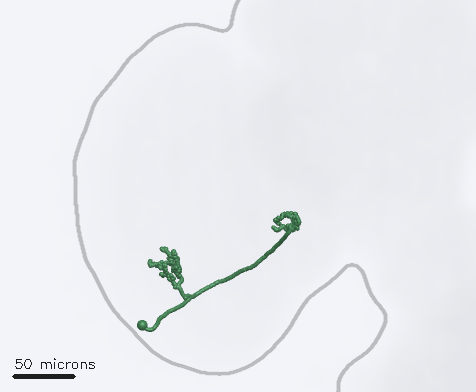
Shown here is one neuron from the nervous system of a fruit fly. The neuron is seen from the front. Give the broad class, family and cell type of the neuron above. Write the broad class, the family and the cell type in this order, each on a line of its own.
optic-lobe intrinsic neuron
Tm
Tm33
